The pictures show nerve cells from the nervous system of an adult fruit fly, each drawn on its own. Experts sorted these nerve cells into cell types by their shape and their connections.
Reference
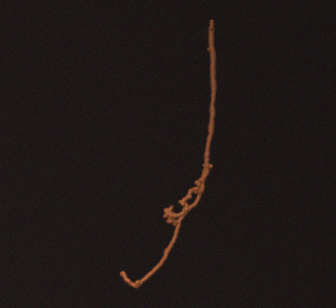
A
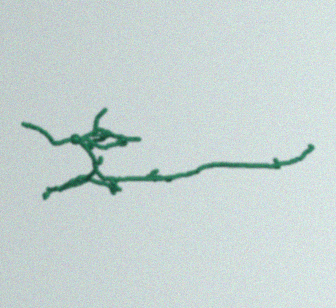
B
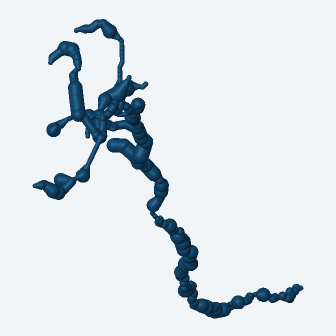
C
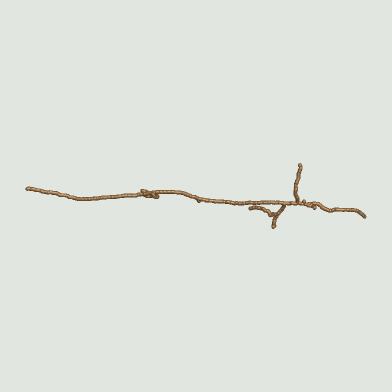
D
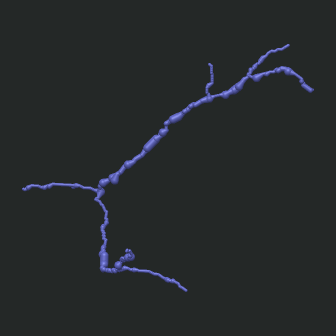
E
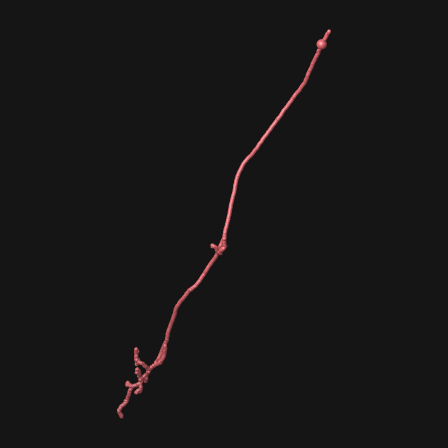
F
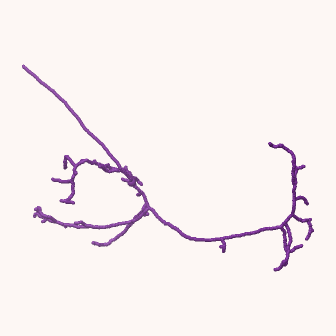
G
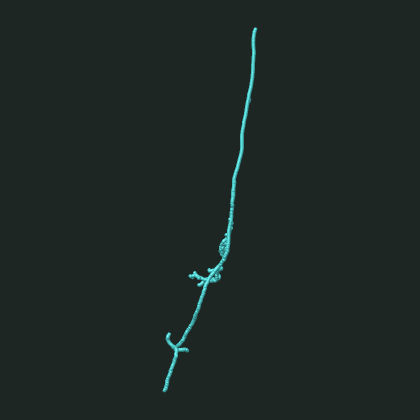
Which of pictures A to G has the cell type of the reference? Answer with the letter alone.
G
